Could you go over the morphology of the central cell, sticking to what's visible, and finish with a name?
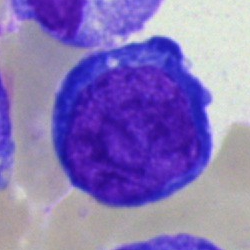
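Chromatin finely granular and evenly spread, no coarse clumps. Cytoplasm: thin deep-blue rim around the nucleus. One small clear spot in the cytoplasm, upper left. Small blunt bulges on the cell surface, upper right. Cell: proerythroblast.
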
